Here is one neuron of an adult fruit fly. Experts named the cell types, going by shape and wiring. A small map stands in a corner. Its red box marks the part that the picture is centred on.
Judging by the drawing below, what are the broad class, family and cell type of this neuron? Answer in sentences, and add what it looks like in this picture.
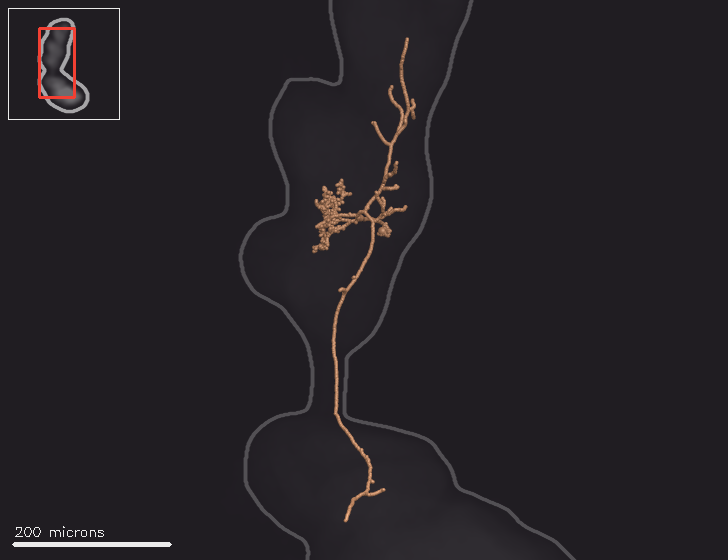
This is an ascending neuron. The family is hemilineage 18B. Its cell type is AN18B032. The cell body is in the middle of the picture. By the scale bar it is about 600 microns tall in this view.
